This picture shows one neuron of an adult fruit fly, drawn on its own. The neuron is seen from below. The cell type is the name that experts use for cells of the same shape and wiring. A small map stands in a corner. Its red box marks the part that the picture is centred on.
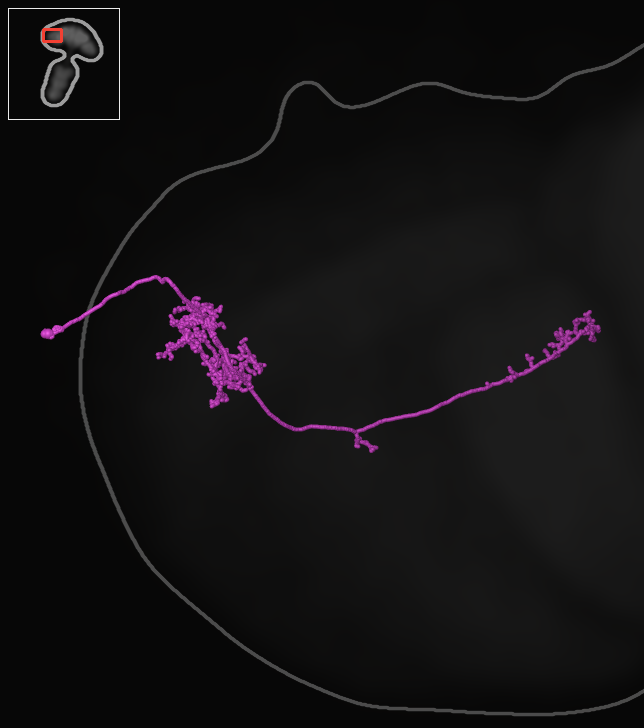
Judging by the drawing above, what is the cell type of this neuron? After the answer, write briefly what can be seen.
The cell type is TmY10. It is an optic-lobe intrinsic neuron. It is in the brain and does not reach the nerve cord. Its cell body lies on the left of the picture.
